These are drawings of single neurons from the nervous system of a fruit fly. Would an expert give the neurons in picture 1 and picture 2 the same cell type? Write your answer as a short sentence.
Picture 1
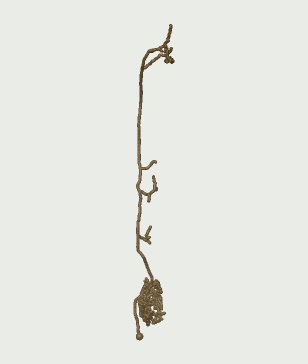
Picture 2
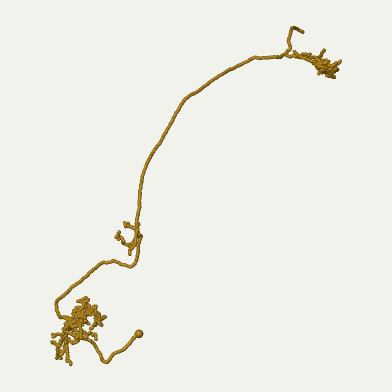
They are of different cell types.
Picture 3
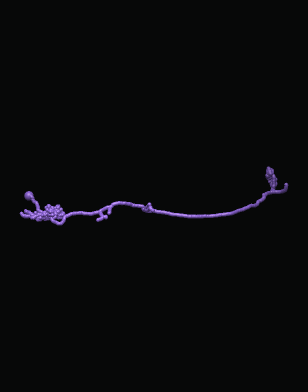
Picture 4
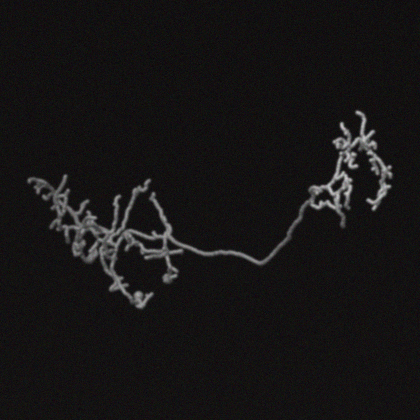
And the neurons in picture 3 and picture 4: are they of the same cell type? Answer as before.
They are of different cell types.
